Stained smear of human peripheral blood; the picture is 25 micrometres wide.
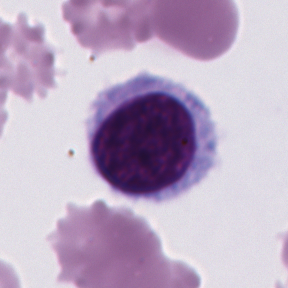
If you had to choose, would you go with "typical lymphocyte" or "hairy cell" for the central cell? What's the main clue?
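That's a hairy cell, not a typical lymphocyte.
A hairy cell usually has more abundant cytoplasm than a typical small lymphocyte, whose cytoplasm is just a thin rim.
Here the nucleus fills only about 60% of the cell's area, so the cytoplasm is more than a thin rim. The cell is about 11 micrometres across, with a round nucleus about 9 micrometres across. The pale blue cytoplasm, wider right of the nucleus than left, holds no vacuoles. The border is slightly ragged, not smooth.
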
